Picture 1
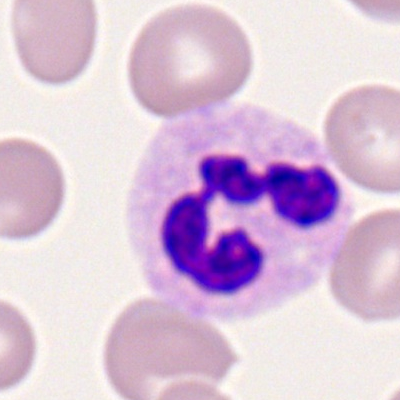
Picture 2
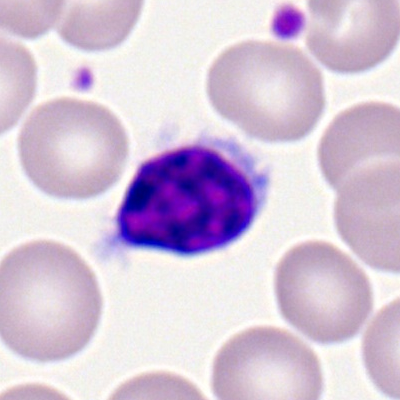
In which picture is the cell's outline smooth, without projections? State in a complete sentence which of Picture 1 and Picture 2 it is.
Smooth is the outline of the cell in picture 1.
